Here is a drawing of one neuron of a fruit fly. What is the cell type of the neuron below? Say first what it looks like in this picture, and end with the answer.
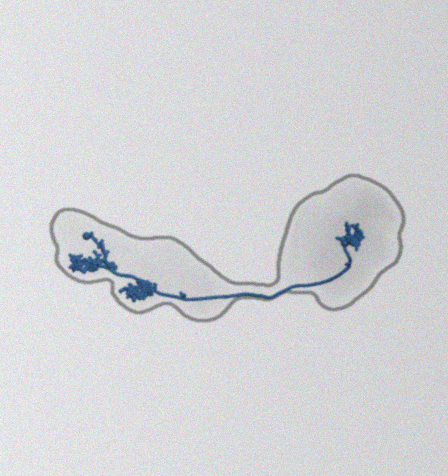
Its cell body lies on the left of the picture. In this view it is more than twice as wide as it is tall. This is an ascending neuron. It is of cell type AN09B012.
